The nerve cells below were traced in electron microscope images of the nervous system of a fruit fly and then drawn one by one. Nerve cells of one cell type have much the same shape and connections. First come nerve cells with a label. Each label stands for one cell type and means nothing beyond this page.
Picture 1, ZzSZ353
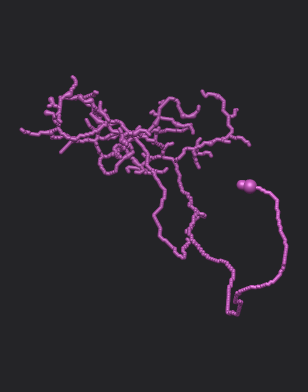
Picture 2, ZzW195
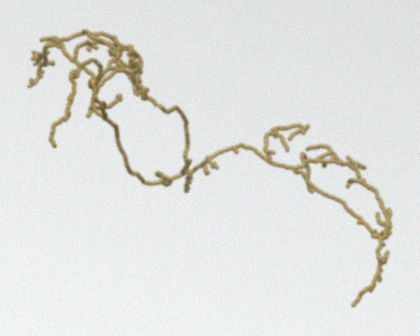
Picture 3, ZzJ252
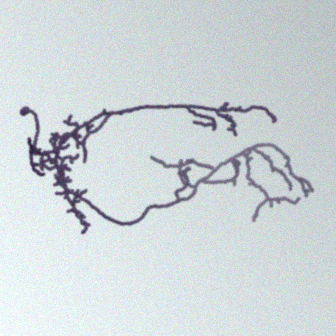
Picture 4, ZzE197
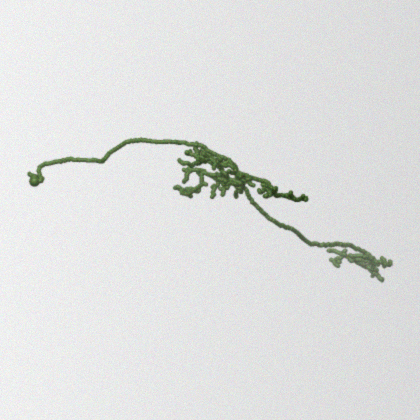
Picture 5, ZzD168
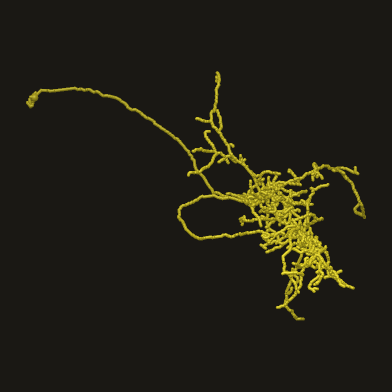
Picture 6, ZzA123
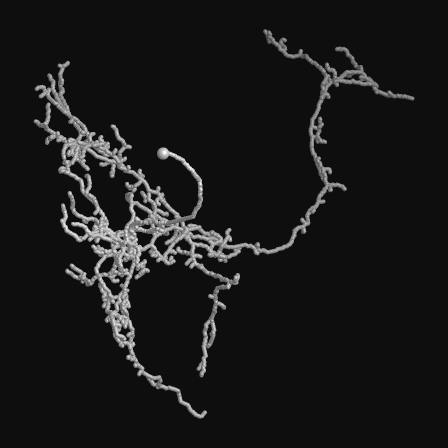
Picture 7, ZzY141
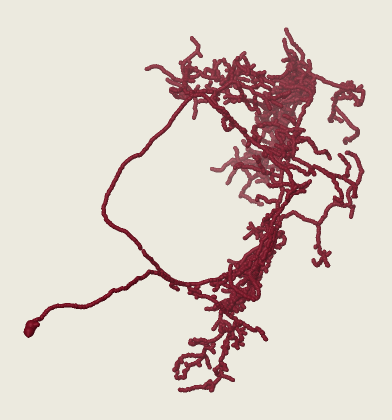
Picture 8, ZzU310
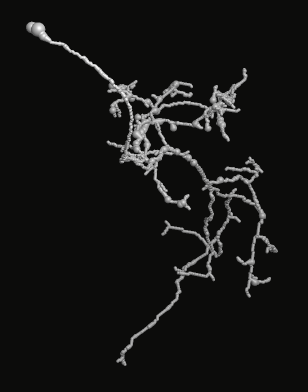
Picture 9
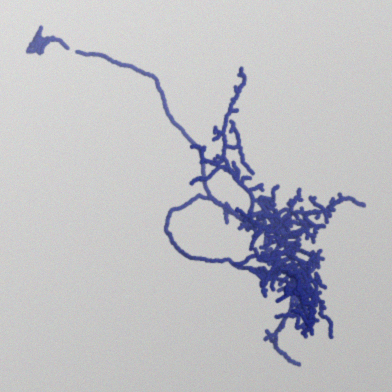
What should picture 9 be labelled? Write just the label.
ZzD168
